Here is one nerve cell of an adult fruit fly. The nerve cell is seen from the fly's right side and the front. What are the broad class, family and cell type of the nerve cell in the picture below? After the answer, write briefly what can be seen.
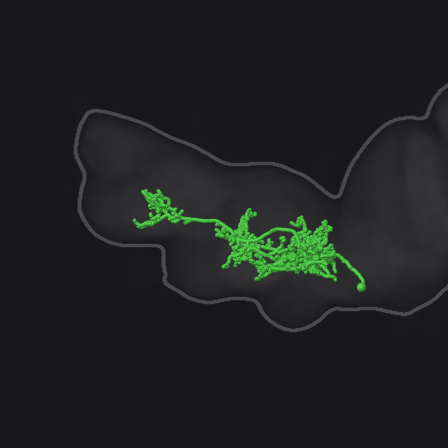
It is a nerve-cord intrinsic neuron. Its family is hemilineage 07B. The cell type is IN07B012. In this view it is wider than it is tall.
